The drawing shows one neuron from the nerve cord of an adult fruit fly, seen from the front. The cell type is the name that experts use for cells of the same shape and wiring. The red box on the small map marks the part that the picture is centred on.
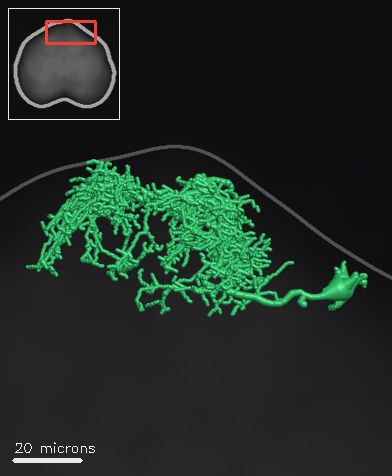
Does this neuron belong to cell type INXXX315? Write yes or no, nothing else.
yes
